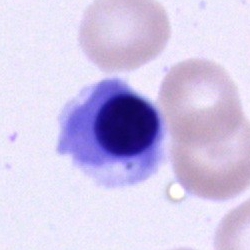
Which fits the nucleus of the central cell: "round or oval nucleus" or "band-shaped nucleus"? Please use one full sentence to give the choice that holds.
The nucleus is gathered into one compact mass that is round or oval.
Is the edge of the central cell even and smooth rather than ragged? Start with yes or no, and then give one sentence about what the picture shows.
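No. The cell outline is irregular, with small blunt bulges along the left edge.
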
